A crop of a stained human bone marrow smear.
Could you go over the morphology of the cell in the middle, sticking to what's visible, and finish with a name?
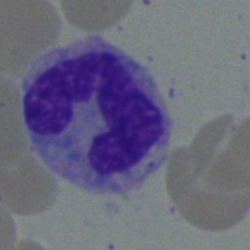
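Start with the nucleus: it is a thick curved band, bent into a horseshoe shape around a pale central area, and you won't find any nucleoli in it. Now look at the cytoplasm, which is pale greyish lilac and has no large coarse granules. Put together, this is a monocyte.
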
